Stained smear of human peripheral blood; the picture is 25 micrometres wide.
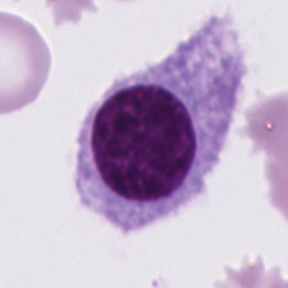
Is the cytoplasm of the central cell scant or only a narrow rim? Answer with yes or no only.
No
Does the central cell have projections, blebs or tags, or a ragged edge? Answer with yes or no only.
Yes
